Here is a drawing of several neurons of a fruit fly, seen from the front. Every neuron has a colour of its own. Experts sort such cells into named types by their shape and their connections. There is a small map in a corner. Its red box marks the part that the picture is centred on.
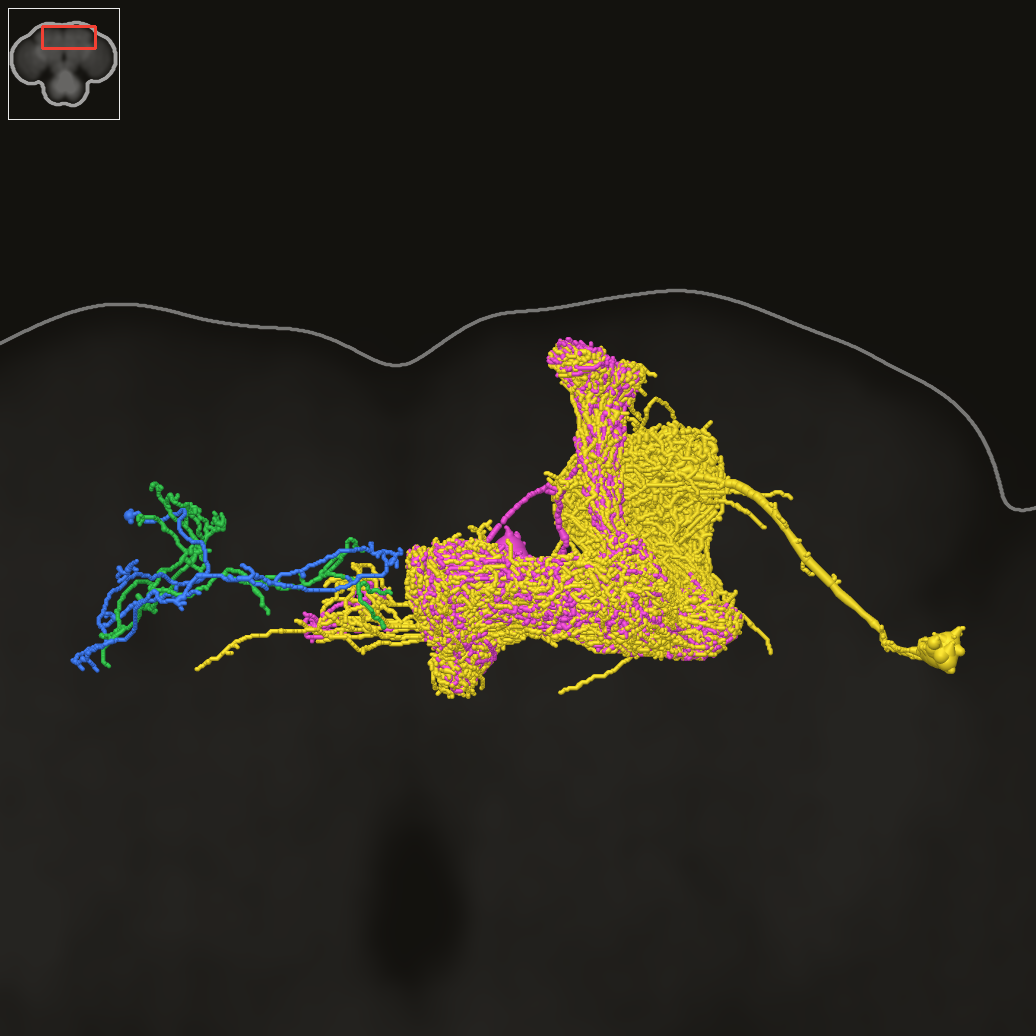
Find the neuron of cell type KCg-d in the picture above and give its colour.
blue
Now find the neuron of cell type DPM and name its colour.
magenta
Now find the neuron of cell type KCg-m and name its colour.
green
